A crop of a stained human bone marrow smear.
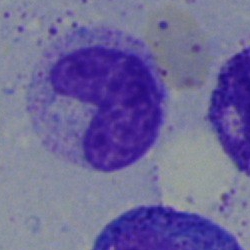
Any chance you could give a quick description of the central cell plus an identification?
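Outline round and smooth. Nucleus kidney-shaped, indentation facing left. No nucleoli visible. Fine pinkish-violet granules scattered through cytoplasm. Cell: metamyelocyte.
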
